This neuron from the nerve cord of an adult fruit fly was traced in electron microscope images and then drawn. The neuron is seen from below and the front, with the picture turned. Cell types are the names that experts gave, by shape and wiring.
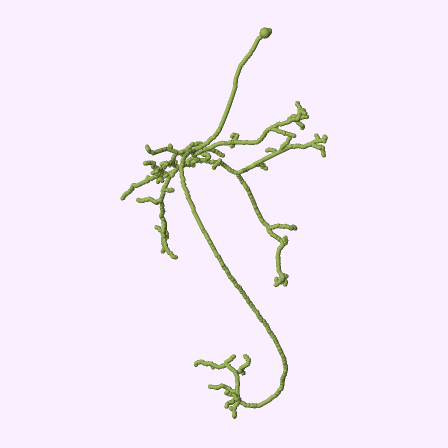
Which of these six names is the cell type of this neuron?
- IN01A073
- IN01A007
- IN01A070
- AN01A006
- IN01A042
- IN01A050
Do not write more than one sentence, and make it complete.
Belonging to the cell type IN01A070 is this neuron.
